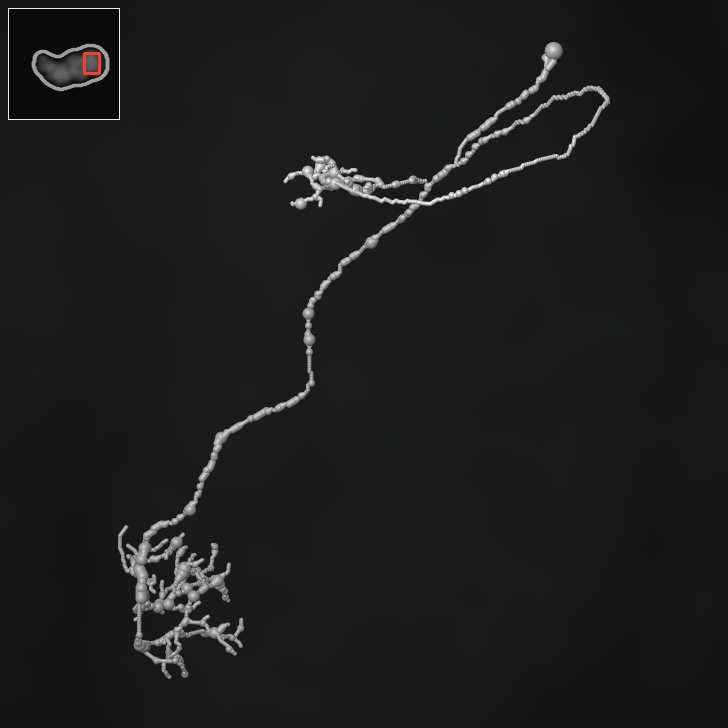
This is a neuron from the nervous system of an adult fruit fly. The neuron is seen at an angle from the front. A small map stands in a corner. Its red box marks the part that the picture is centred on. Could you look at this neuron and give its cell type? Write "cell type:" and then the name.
cell type: LC6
